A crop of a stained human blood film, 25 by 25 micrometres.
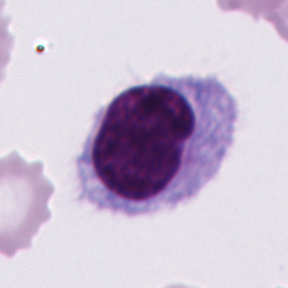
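Hairy cell, the central cell in a stained peripheral blood smear. Overall, the cell measures about 16 by 11 micrometres. Next, the nucleus: oval in outline and about 10 by 8 micrometres, it fills about 50% of the cell's area, lies toward the left of the cell and has a shallow notch on its upper right side. Then the chromatin, which is dark purple and somewhat coarse and streaky rather than smooth. Last, the cytoplasm: pale greyish blue, it forms a wide rim on the right of the nucleus and only a thin rim on the left.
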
